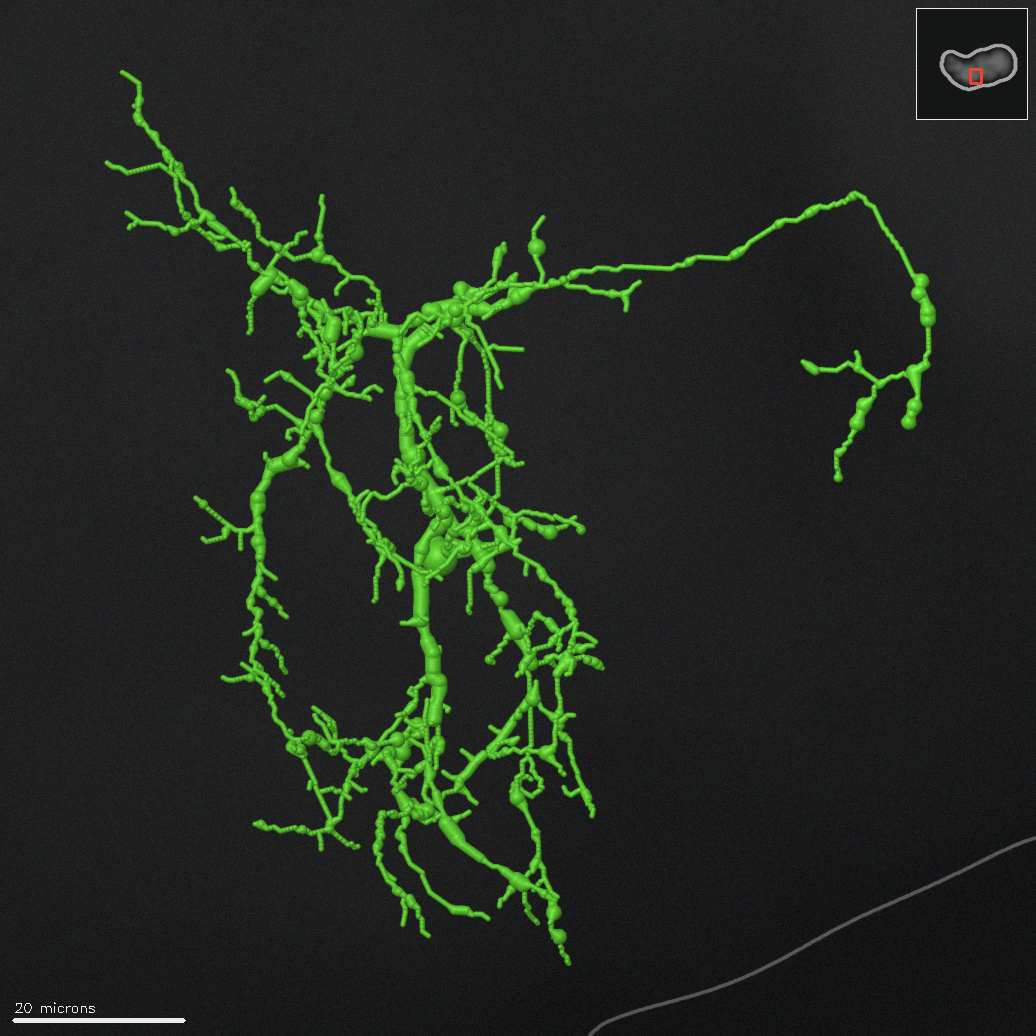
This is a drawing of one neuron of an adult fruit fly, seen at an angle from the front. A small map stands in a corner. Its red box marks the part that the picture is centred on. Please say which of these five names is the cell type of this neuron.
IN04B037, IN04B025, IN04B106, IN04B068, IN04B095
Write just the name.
IN04B095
